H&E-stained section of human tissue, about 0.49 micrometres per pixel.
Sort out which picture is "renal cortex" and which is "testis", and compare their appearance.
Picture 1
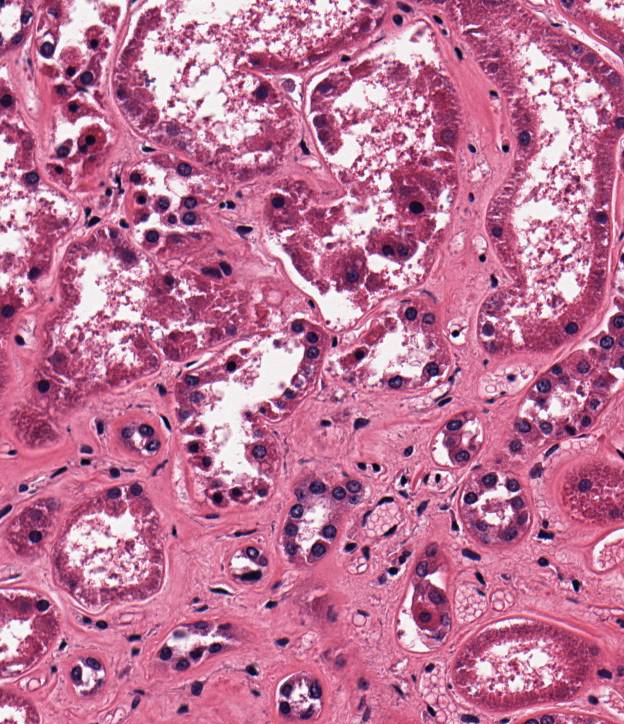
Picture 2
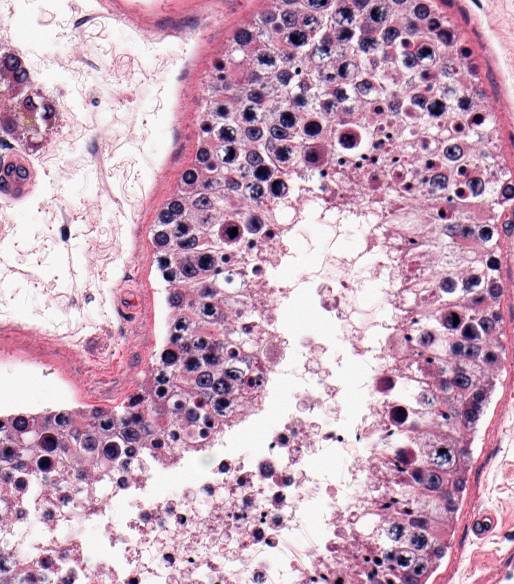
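Let me see: the first is renal cortex, the second testis. In the first, closely packed tubules fill the field, separated by pink fibrous stroma, the larger ones toward the top and smaller ones below. Each is lined by just one layer of cuboidal to columnar cells, with abundant granular eosinophilic cytoplasm and a single round, dark-staining nucleus apiece. The testis is different: its tubule lining is many cell layers thick, and most of those cells are round, with large, round, darkly stained nuclei. On the right side of the large tubule I notice pale pink cytoplasmic columns running radially from the wall toward the lumen. And each tubule is bounded by a thin, wavy, pink fibrous layer.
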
